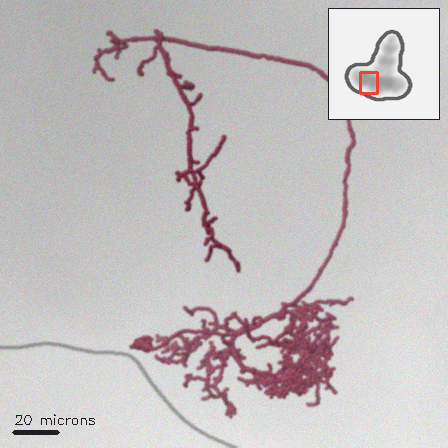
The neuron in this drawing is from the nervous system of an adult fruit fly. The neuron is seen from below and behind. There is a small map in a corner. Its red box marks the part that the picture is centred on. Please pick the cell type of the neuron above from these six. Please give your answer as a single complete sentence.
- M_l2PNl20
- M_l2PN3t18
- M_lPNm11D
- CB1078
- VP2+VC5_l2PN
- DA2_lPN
By type, the neuron is M_l2PN3t18.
